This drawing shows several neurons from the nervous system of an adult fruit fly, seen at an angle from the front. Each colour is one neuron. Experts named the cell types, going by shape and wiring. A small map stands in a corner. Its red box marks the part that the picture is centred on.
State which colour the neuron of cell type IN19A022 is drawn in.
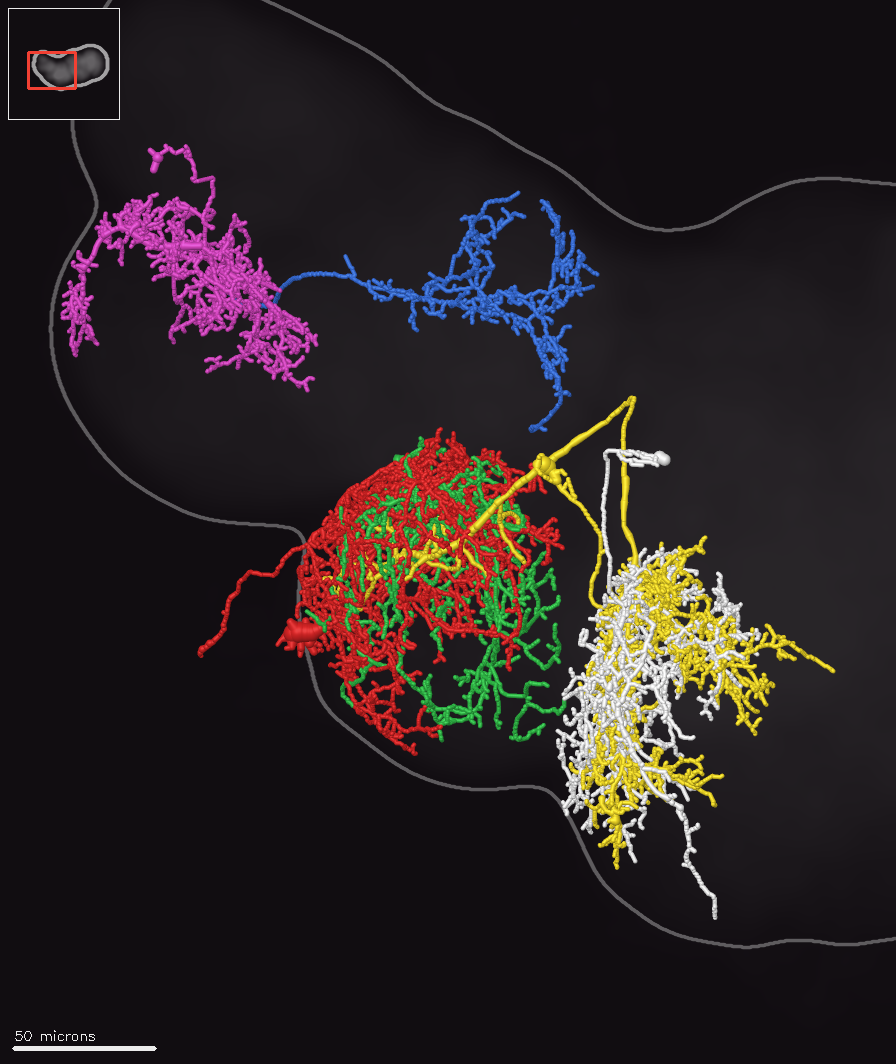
white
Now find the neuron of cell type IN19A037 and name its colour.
magenta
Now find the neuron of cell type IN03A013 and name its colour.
green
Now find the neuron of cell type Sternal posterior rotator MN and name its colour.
red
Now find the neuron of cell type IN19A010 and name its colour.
yellow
